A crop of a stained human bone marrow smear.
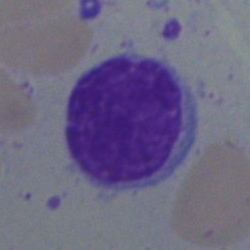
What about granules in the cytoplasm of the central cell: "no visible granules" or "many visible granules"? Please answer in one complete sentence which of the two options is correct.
The cell shows no granules in its cytoplasm.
